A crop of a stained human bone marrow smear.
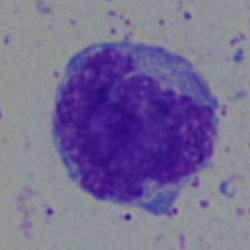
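Monocyte in a stained bone marrow smear: notice how the dark purple central mass fills most of the cell and looks coarse and lumpy, with scattered paler spots, rather than smooth. Around that mass, the monocyte's cytoplasm forms a pale greyish-blue rim, widest at the upper right.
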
